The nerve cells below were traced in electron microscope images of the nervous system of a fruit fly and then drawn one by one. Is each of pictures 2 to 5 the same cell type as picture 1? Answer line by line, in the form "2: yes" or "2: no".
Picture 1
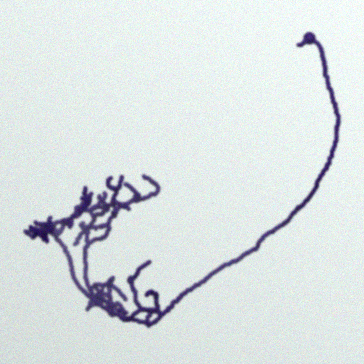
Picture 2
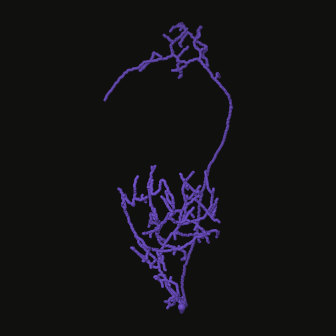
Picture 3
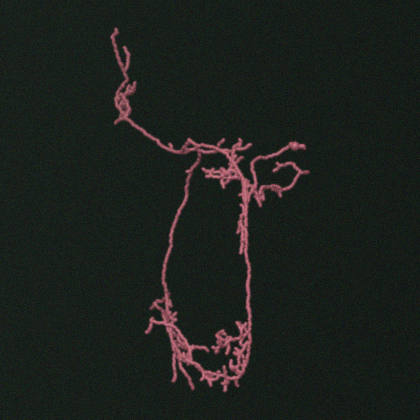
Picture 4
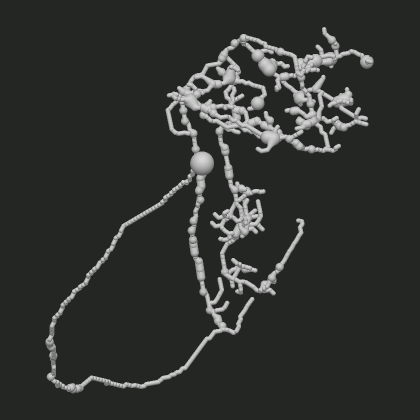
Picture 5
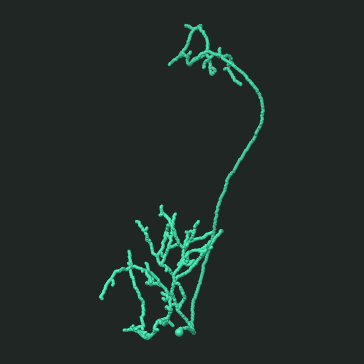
2: no
3: no
4: yes
5: no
